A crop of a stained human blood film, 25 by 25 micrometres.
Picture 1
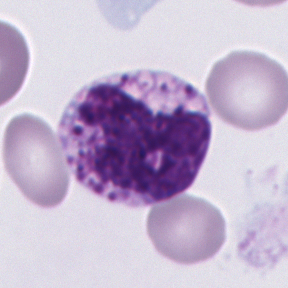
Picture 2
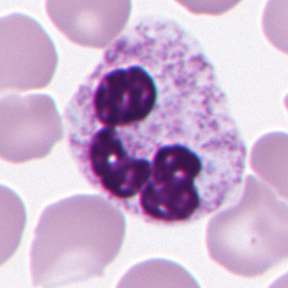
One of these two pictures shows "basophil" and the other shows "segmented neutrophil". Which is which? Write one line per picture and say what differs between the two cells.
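In picture 1 we see a basophil: The nucleus fills most of the cell and has an irregular, lumpy outline.
In picture 2 we see a segmented neutrophil: The cytoplasm is abundant, covering more of the cell than the nucleus does.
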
